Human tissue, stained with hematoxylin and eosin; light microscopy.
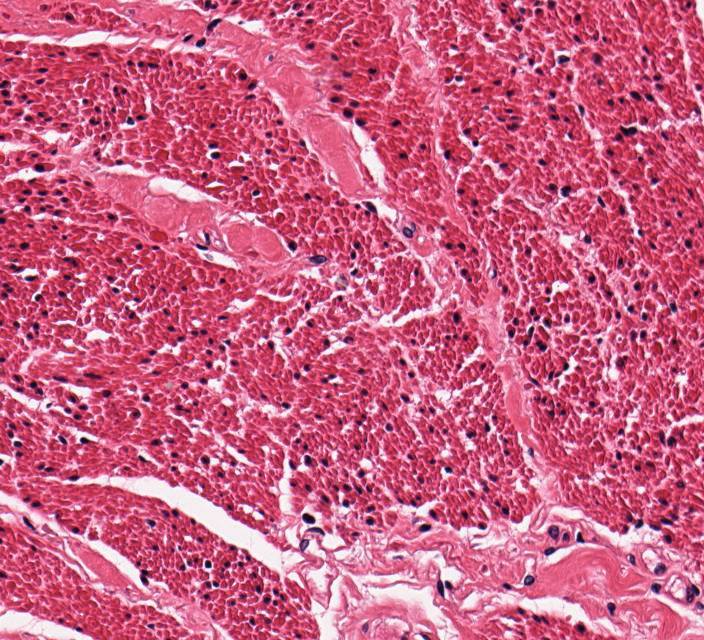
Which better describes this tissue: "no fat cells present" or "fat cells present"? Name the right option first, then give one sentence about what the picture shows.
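No fat cells present. No fat cells are present anywhere in the field.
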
